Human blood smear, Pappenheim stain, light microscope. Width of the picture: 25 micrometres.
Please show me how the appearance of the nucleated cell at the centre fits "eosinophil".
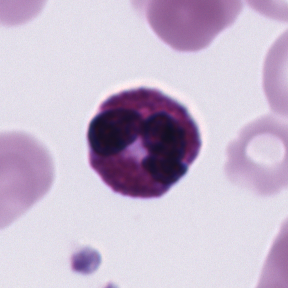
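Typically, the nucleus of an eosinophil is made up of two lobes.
Here the nucleus is split into lobes lying on the left and right sides of the cell, which goes with that. The cytoplasm is densely filled with reddish-purple granules, yet they do not hide the outline of the nuclear lobes. Between the lobes, in the centre of the cell, lies a small pale area of cytoplasm. The cell measures about 10 micrometres across.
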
